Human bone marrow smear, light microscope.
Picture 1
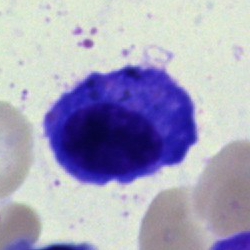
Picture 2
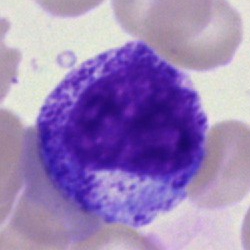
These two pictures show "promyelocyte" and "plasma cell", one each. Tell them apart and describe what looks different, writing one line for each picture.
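Picture 1 shows a plasma cell: No distinct granules are seen in the cytoplasm.
Picture 2 shows a promyelocyte: Coarse dark purple granules are scattered through the cytoplasm.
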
